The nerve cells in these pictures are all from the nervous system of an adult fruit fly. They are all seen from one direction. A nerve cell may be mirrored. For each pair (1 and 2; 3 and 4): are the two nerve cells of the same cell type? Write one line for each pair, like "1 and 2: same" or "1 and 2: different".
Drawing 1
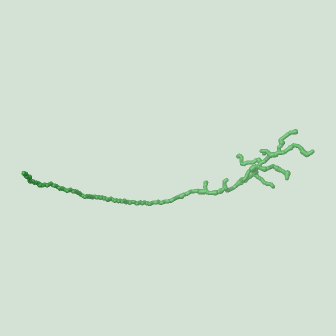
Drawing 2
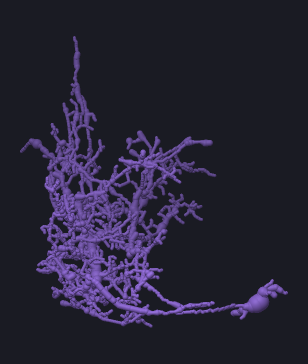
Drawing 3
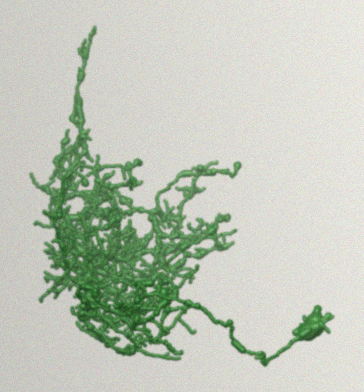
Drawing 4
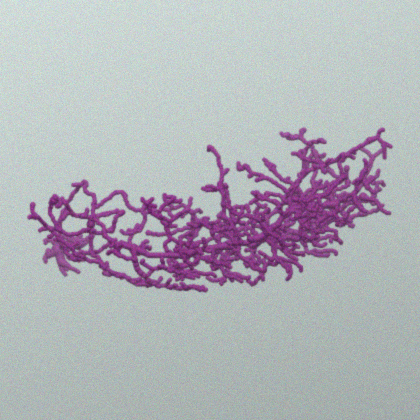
1 and 2: different
3 and 4: same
